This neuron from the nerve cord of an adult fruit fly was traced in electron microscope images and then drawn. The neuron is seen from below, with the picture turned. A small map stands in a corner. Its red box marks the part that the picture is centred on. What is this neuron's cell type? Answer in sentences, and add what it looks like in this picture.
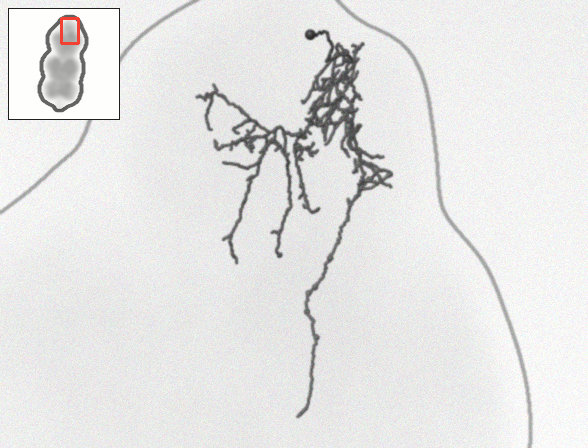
The cell type is INXXX360. Its broad class is nerve-cord intrinsic neuron. The picture shows dozens of branch ends. As drawn here it is taller than it is wide.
